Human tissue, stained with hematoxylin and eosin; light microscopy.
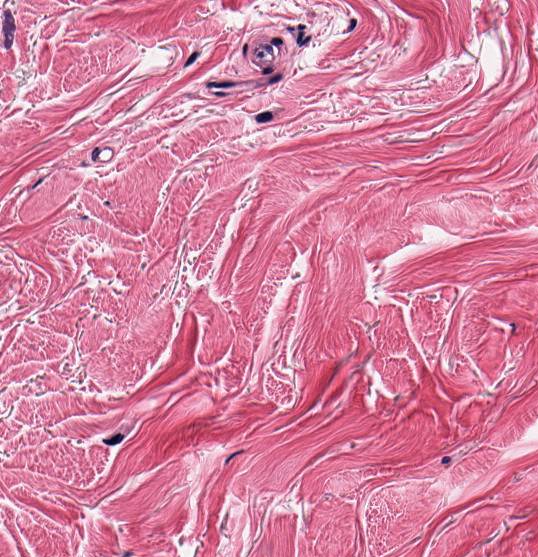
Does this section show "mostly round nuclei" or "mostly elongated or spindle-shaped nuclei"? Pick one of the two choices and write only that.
Mostly elongated or spindle-shaped nuclei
